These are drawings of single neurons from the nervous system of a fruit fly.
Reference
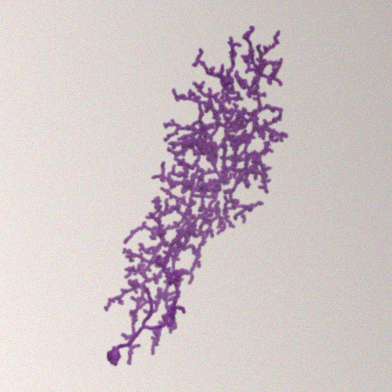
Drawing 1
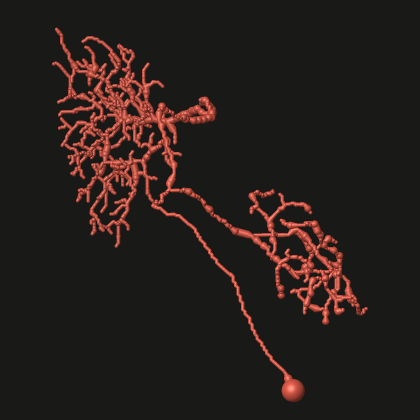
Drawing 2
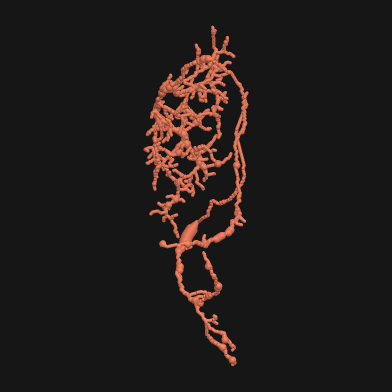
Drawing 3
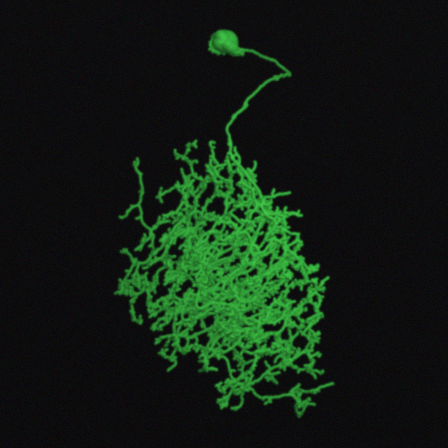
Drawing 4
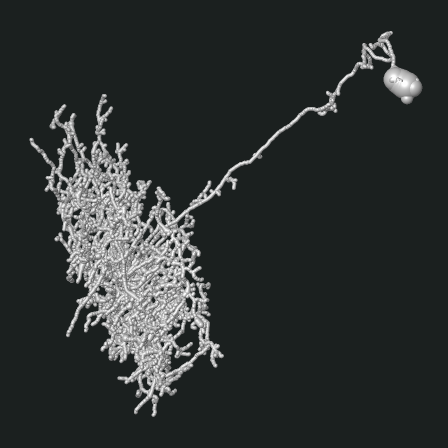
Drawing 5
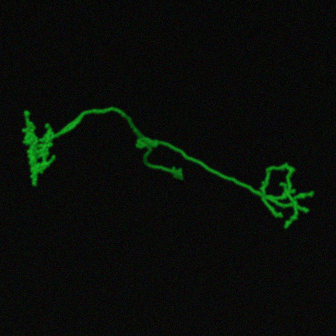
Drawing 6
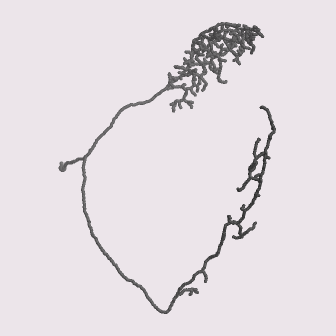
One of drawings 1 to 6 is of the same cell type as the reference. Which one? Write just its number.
4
